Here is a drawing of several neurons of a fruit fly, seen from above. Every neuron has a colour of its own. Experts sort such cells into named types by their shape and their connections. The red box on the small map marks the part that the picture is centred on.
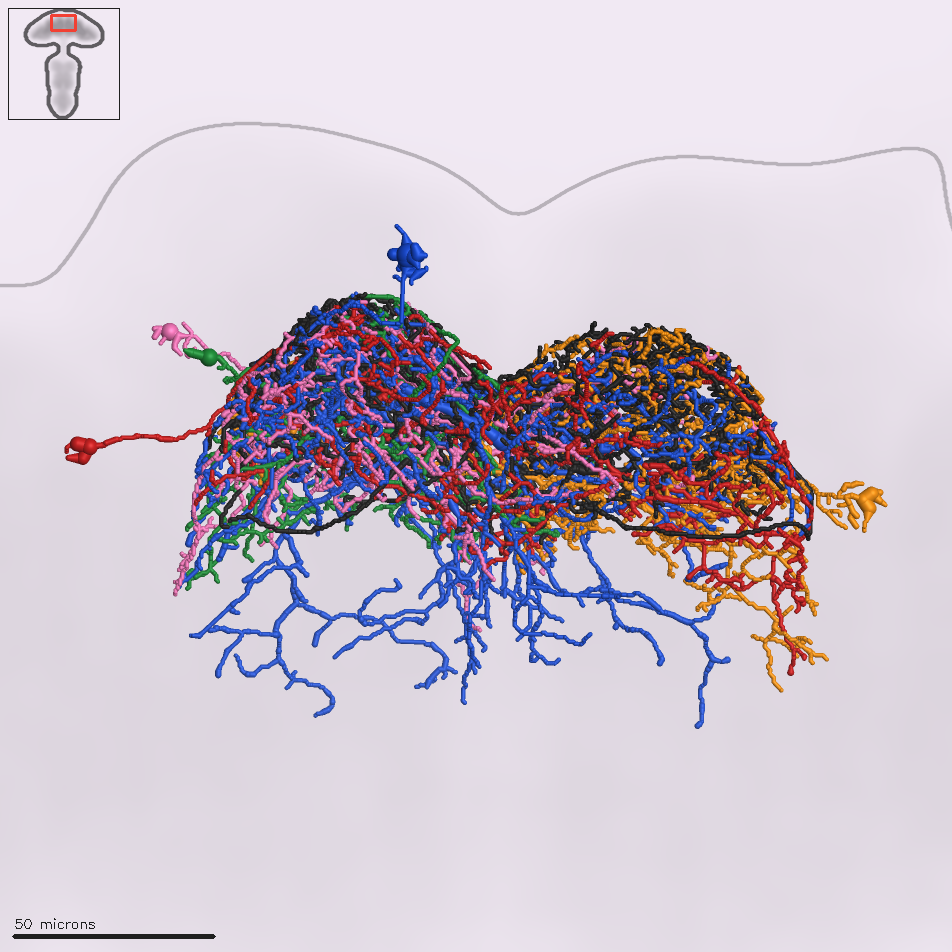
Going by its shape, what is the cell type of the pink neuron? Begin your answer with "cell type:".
cell type: GNG050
